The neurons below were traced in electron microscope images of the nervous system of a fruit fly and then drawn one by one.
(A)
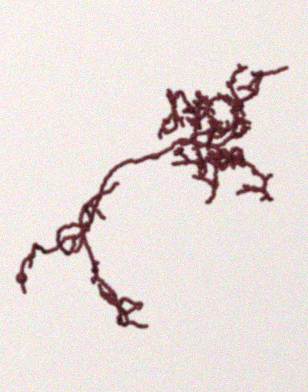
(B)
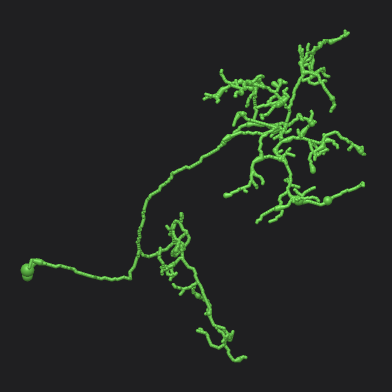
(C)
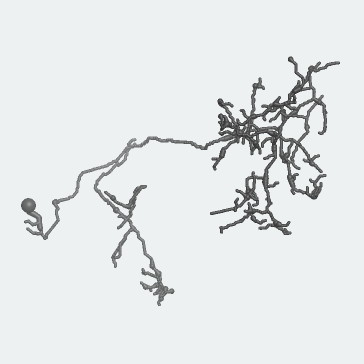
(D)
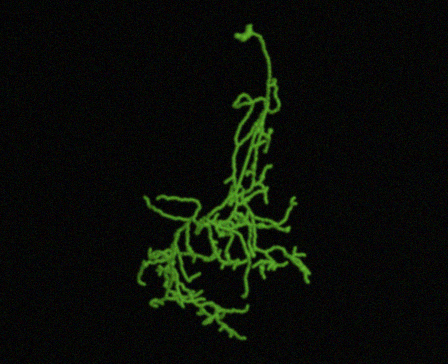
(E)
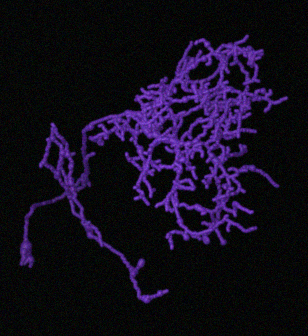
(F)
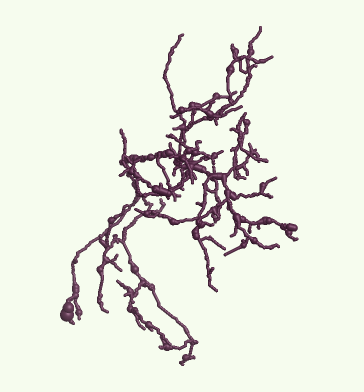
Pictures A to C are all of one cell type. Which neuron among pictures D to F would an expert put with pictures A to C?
F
